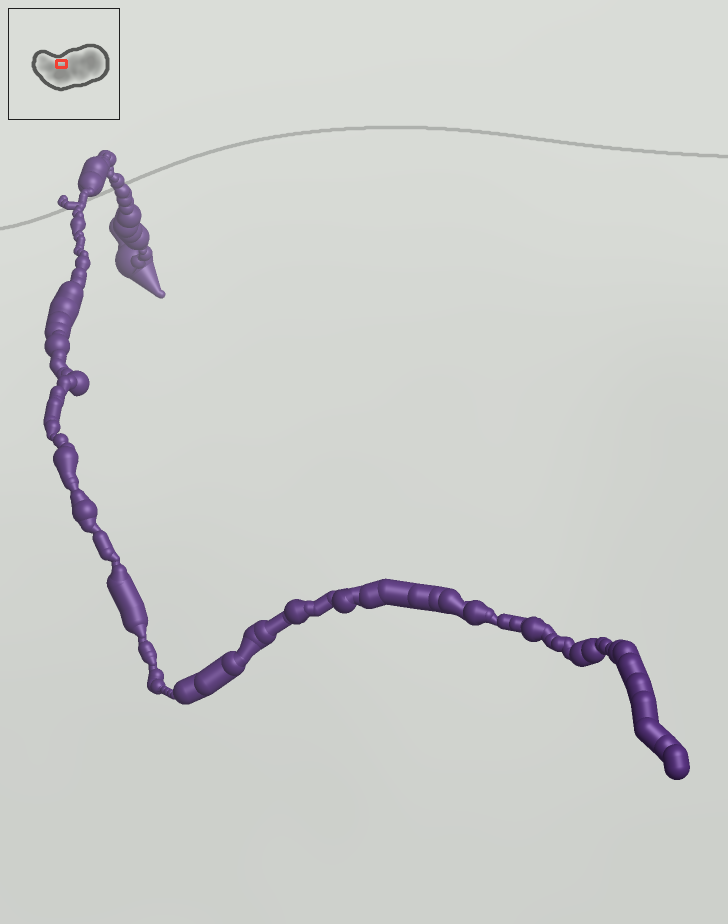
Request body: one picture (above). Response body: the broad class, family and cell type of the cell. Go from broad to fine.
photoreceptor or other optic-lobe sensory neuron; class visual; R7d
